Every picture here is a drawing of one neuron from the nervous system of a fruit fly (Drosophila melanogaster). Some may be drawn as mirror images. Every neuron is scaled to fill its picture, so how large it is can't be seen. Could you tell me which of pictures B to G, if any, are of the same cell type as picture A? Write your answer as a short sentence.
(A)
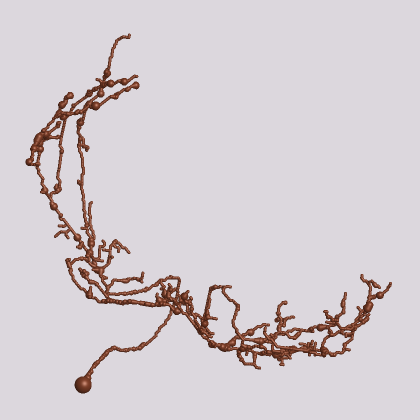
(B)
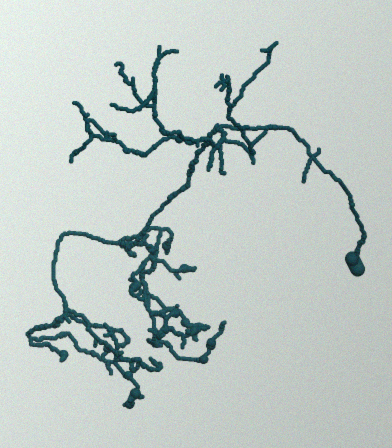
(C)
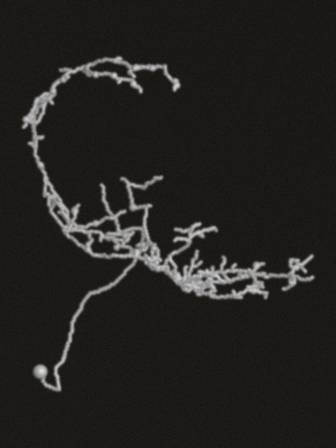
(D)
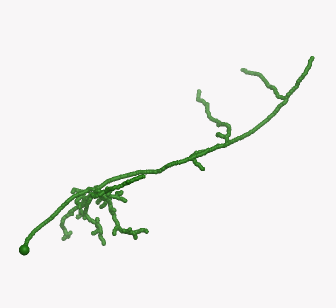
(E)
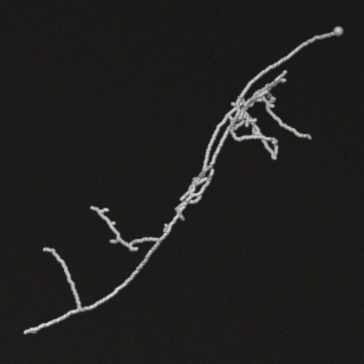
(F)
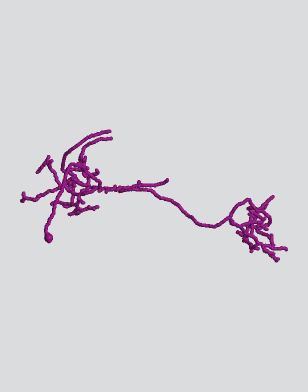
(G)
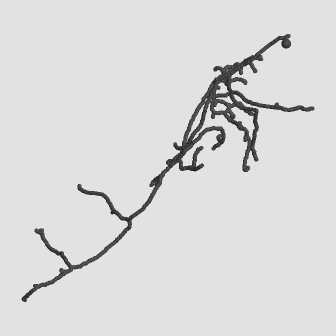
Picture C is of the same cell type.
